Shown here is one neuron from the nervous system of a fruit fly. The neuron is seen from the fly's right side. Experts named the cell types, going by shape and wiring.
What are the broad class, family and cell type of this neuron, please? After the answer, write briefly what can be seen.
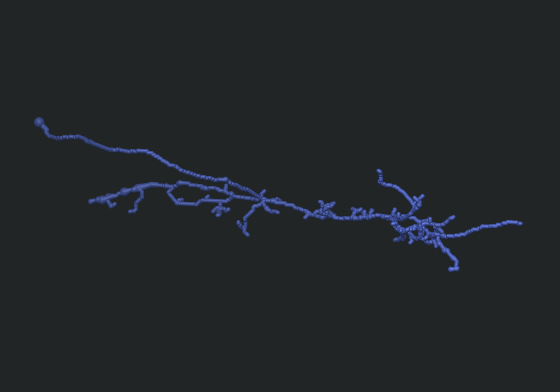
Its broad class is nerve-cord intrinsic neuron. Its family is hemilineage 21A. The cell type is IN21A087. In this view it is more than twice as wide as it is tall.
